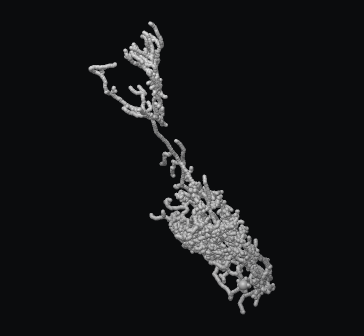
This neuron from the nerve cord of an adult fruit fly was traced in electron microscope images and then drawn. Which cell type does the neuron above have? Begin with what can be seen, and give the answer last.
The picture shows dozens of branch ends. In this view it is taller than it is wide. Its broad class is nerve-cord intrinsic neuron. The cell type is IN04B002.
